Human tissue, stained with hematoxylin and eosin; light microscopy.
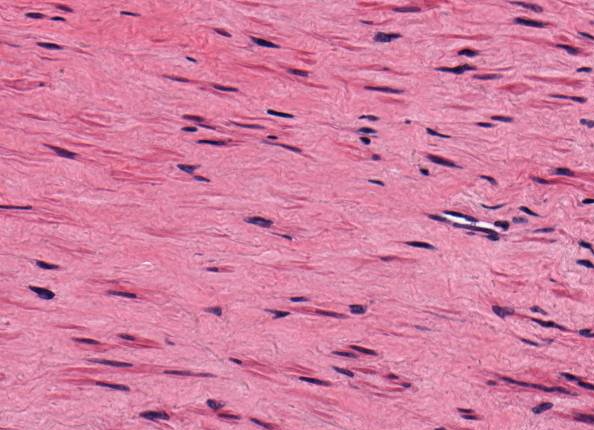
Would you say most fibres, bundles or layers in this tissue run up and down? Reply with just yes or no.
No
